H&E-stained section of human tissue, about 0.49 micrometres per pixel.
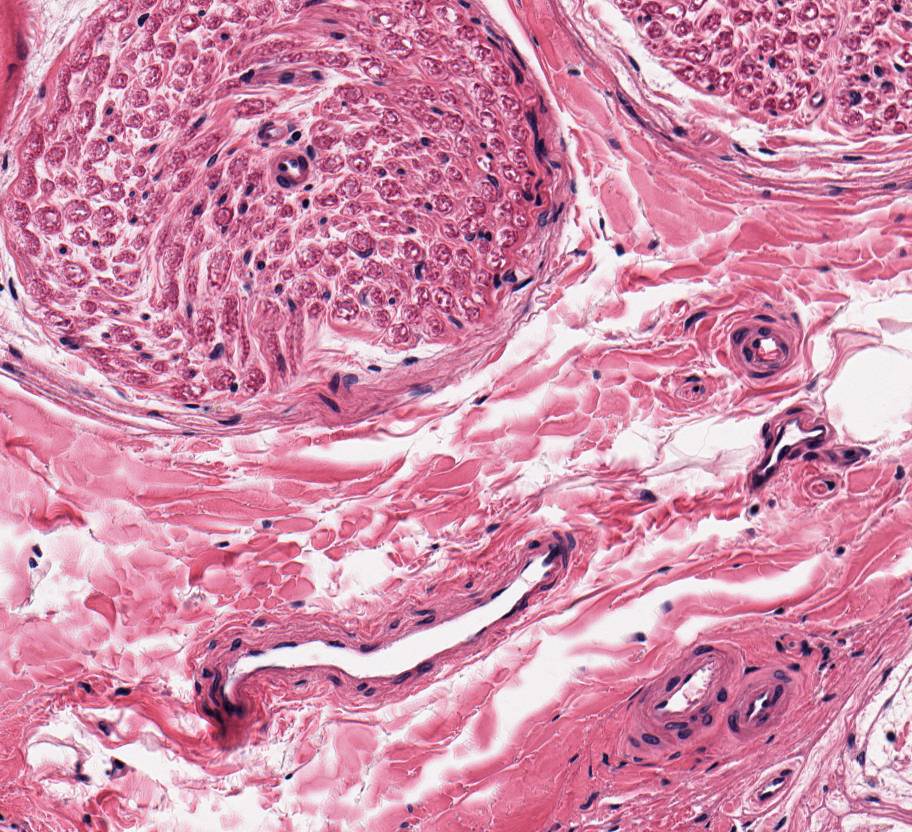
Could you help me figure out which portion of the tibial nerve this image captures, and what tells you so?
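Answer: epineurium. Two nerve fascicles lie in the upper part: a large one at upper left, its fibres cut across as small round profiles, and part of another at the top right edge. Small thick-walled arterioles lie at the right middle and lower right.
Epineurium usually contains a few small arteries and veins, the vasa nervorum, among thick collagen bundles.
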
